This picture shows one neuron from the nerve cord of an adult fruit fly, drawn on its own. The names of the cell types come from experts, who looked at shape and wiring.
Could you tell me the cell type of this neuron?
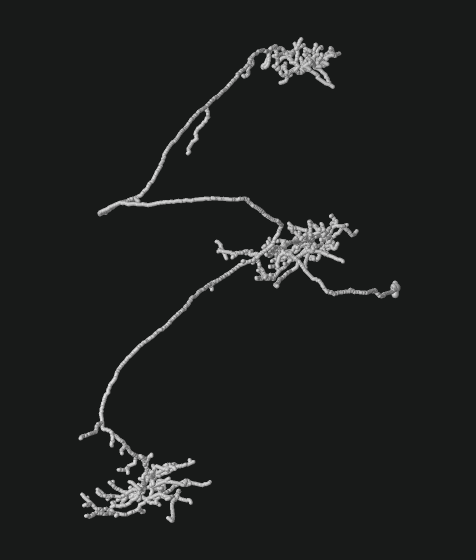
IN14B008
